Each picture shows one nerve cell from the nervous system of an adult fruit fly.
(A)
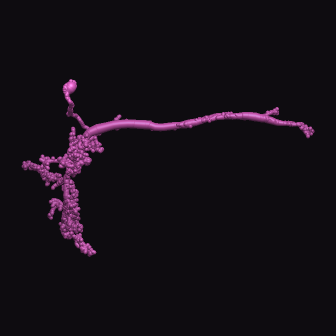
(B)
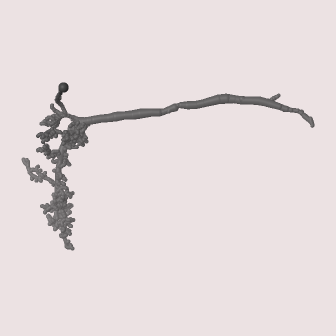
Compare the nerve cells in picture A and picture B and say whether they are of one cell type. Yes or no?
yes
